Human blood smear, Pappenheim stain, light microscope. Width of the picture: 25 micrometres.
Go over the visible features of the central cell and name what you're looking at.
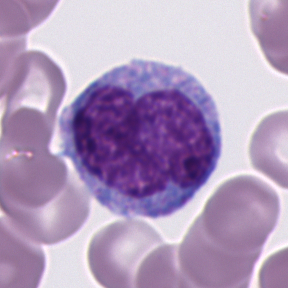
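The central cell has a roughly round outline with a faintly ragged, fuzzy edge. Its nucleus, about 13 by 10 micrometres, carries a notch in its top edge that gives it a kidney-like, two-lobed appearance. The chromatin is lacy and loosely clumped rather than solid and dense. Fine pinkish-purple, dust-like granules are scattered through the cytoplasm. The cell is a monocyte.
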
